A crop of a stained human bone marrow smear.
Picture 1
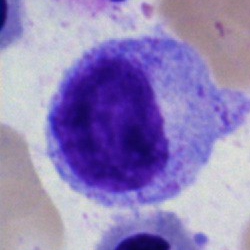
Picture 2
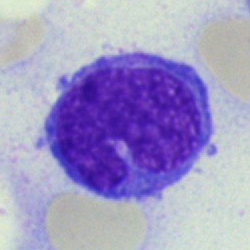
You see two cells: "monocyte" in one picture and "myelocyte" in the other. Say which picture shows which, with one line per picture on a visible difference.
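In picture 1 we see a myelocyte: Small reddish-purple granules are scattered through the cytoplasm.
In picture 2 we see a monocyte: No granules are visible in the cytoplasm.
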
